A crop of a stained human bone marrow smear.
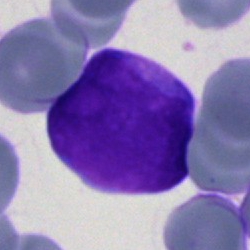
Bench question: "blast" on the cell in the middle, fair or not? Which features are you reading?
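The deciding point is that not a single granule is visible anywhere in the cell.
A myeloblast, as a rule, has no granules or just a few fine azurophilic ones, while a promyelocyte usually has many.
The verdict is therefore blast, not promyelocyte. Next on the list, the chromatin is fine and evenly spread, with no coarse dark clumps, which speaks for blast.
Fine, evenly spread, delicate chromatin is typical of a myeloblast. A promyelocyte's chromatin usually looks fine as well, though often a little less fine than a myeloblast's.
So on its own this feature could suit both names. Last, the deep purple nucleus fills almost the entire cell, the outline is angular with several flattened sides instead of a smooth round contour, and no clear vacuoles are present.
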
